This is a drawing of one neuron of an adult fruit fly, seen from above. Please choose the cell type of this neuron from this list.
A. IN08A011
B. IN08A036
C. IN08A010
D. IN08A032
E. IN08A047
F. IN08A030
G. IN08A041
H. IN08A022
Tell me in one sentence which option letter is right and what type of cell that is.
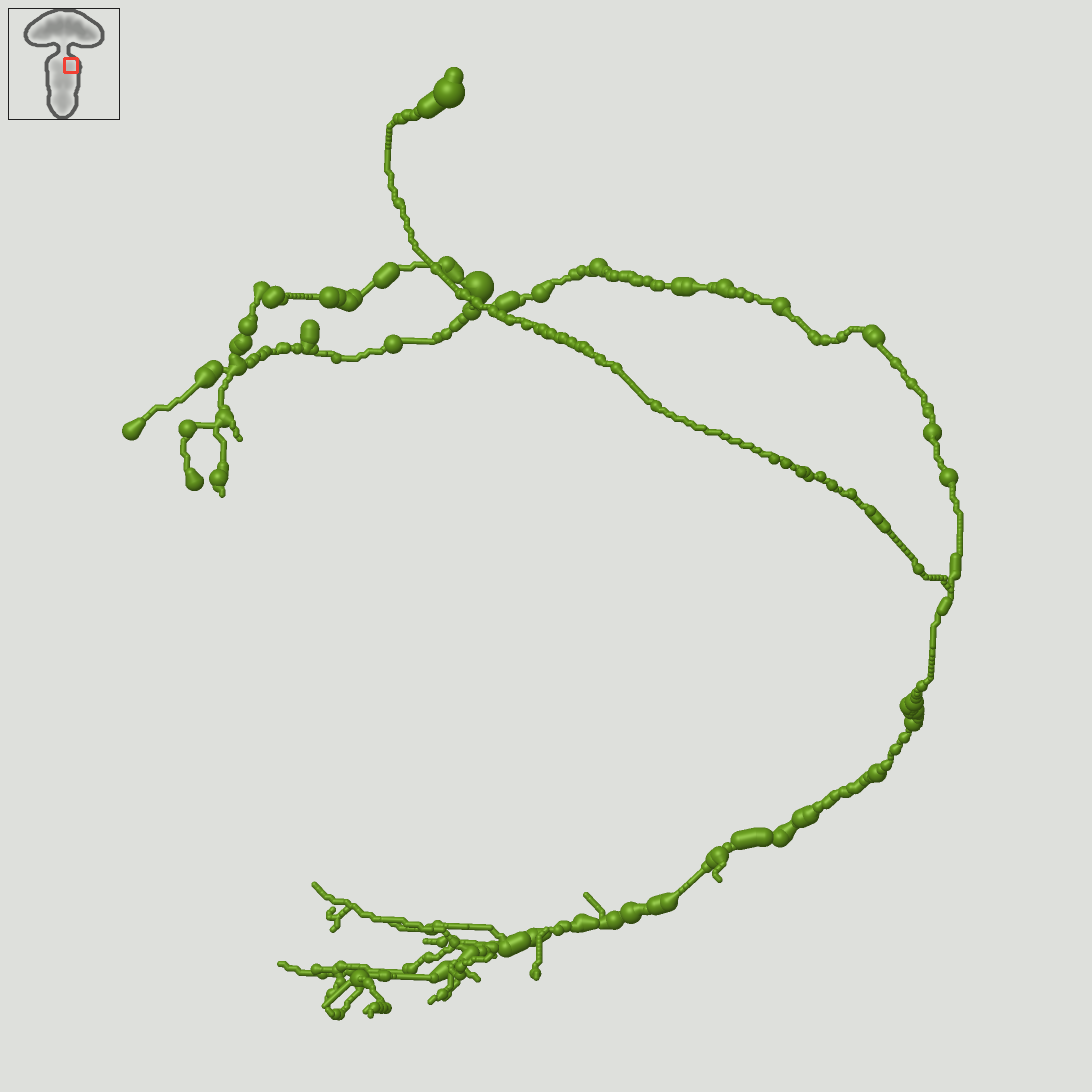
What the neuron is, by cell type, is IN08A041, option G.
